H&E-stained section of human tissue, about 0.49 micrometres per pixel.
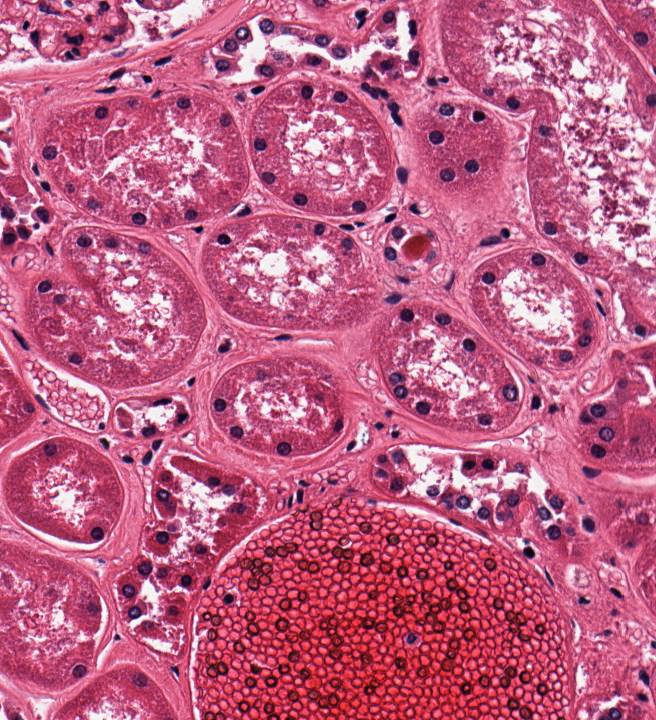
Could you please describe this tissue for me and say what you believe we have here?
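Closely packed round-to-oval tubular cross-sections fill most of the field, separated by narrow stromal strips with scattered small elongated dark nuclei. A single layer of cells with abundant granular eosinophilic cytoplasm lines each tubule, their round dark nuclei near its outer edge. This is renal cortex.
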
